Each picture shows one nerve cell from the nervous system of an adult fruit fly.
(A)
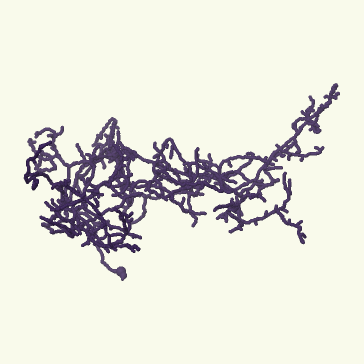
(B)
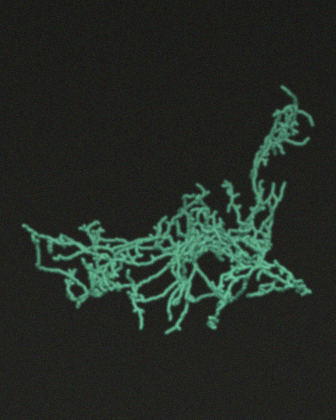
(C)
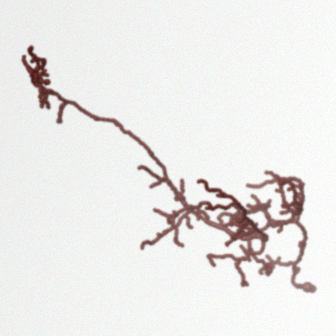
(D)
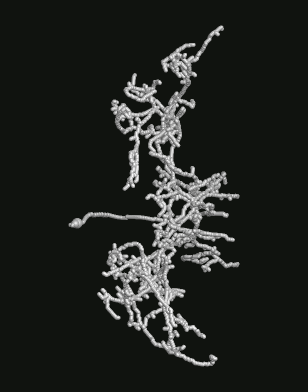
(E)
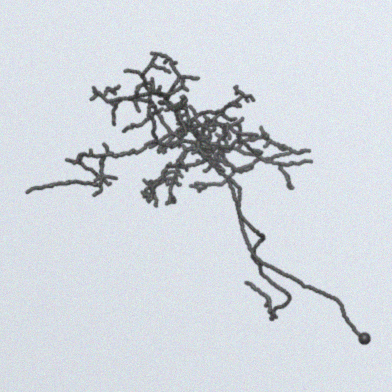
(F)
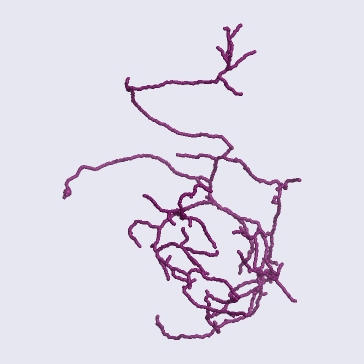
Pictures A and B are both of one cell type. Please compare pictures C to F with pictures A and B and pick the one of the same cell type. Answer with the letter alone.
D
